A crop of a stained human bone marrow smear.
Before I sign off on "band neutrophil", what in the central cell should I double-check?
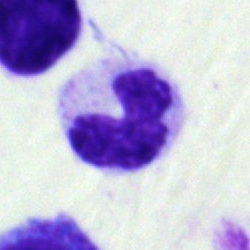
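The nucleus of the central cell is bent into a curved, horseshoe-like shape with a deep notch that opens toward the upper left.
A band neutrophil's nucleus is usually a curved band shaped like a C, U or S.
The curved nucleus here is in keeping with that. The chromatin is dark purple and coarsely clumped.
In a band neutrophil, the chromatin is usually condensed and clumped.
The clumping therefore also fits the name band neutrophil. The cytoplasm is pale pinkish-lilac. None of these features runs counter to the name.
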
